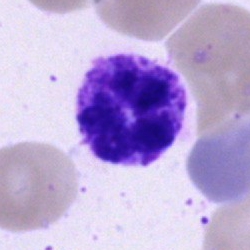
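Basophil at the centre of a stained human bone marrow smear, light microscopy. Outline roughly round. Granules largely hide the nuclear outline; a pale narrow cleft runs through the centre of the dark mass. Edge finely ragged where granules stand out at the margin.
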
